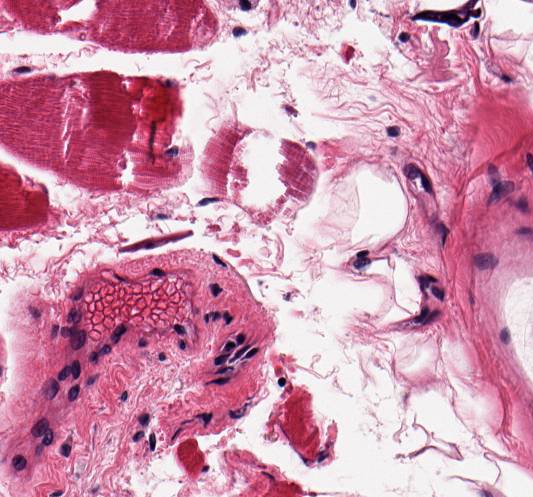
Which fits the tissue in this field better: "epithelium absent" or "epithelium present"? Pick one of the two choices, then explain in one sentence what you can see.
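Epithelium absent. No epithelium lines any surface or space in this field.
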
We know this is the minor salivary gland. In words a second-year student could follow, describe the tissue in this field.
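Upper left, deep pink muscle fibres show fine cross-striations. Lower left lies a rounded bundle of wavy pink fibres rich in dark elongated nuclei, its upper part honeycombed with small polygonal pink profiles. Down the right edge runs a smooth pink band with scattered oval nuclei.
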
